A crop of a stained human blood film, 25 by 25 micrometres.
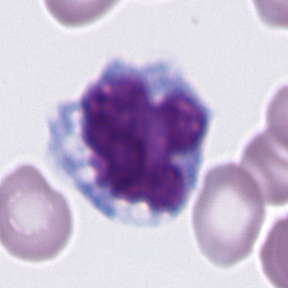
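Monocyte, the nucleated cell at the centre of this stained blood smear. Its outline is irregular, fraying along the left side, and the nucleus folds into several lobe-like parts. The cytoplasm is a pale grey-blue, with small clear vacuoles running along the lower edge of the cell.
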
